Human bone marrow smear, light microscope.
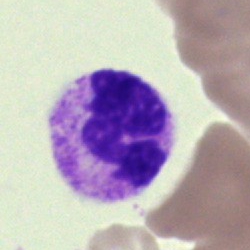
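Segmented neutrophil, centre of a stained bone marrow smear. First, the outline is round and smooth. Next, the nucleus lies toward the right side, leaving a wider band of cytoplasm on the left. Then, no nucleoli are visible, and fine lilac granules fill the cytoplasm.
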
